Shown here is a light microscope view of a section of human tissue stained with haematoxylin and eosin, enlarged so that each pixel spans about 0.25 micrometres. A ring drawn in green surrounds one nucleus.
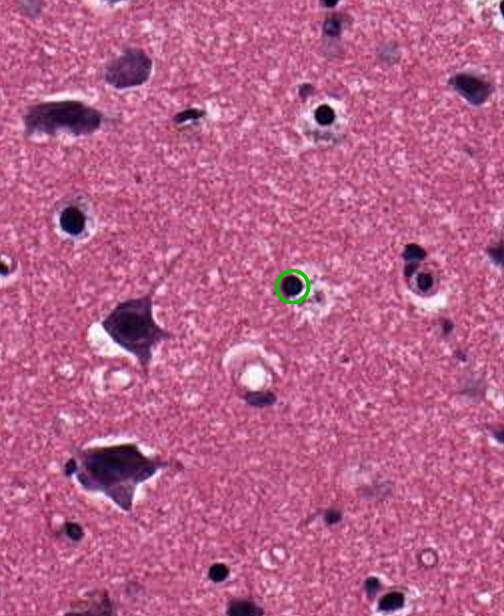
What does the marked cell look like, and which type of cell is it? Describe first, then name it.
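The nucleus is round with a smooth outline. The nucleus is small, far smaller than the large angular dark shapes in the field and about the size of the other small round dark nuclei scattered around. The nucleus is stained evenly and very dark, almost black, with no inner detail visible. No pink cytoplasm is distinct around the nucleus; instead, a pale, clear space with ragged, spiky edges extends mostly to its right, and the nucleus sits at the left edge of this space. The cell lies on its own in the fine-grained pink background, not touching a vessel or another cell. Type of cell: oligodendrocyte.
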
